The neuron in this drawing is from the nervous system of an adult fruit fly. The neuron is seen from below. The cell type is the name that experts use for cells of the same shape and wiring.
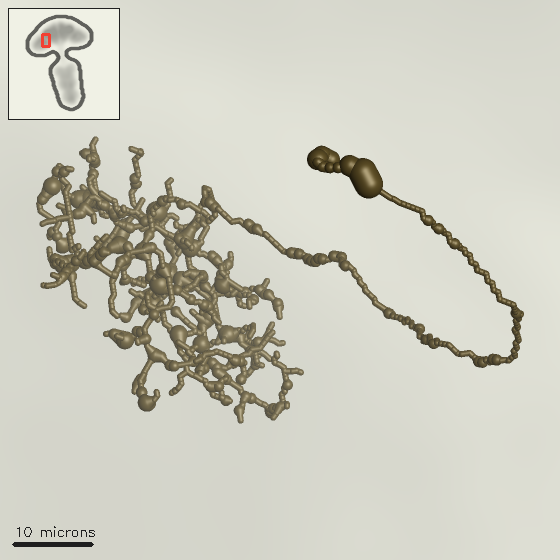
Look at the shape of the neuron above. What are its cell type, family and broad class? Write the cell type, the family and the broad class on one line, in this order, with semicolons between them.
Li34b; Li; optic-lobe intrinsic neuron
